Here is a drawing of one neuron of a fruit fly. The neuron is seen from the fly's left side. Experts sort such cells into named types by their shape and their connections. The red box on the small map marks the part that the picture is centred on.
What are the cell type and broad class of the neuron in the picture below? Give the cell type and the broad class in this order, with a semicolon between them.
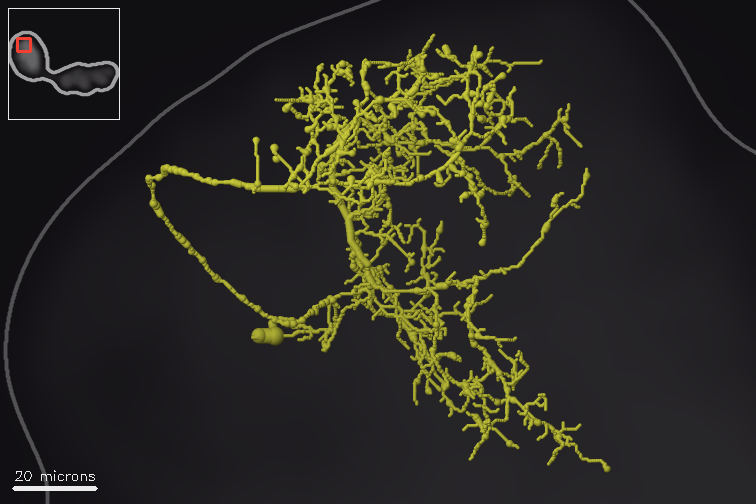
SMP041; central-brain intrinsic neuron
